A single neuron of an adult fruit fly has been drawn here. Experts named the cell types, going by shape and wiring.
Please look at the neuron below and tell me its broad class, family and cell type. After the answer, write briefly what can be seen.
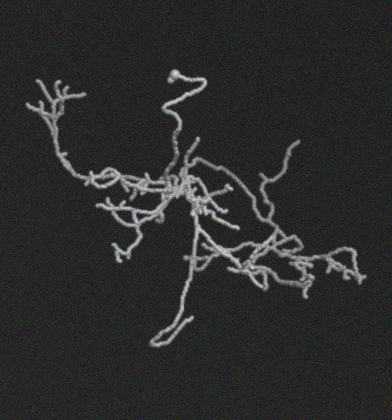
This is a central-brain intrinsic neuron. Its family is hemilineage DL1_ventral. The cell type is PVLP207m. The cell body can be seen at the top of the picture. The picture shows dozens of branch ends.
